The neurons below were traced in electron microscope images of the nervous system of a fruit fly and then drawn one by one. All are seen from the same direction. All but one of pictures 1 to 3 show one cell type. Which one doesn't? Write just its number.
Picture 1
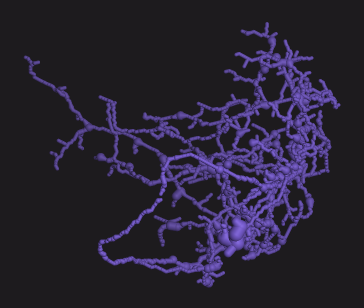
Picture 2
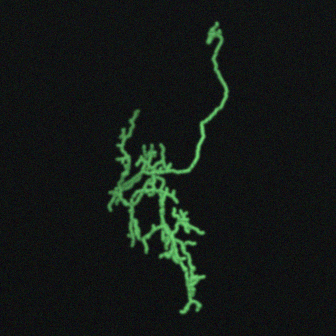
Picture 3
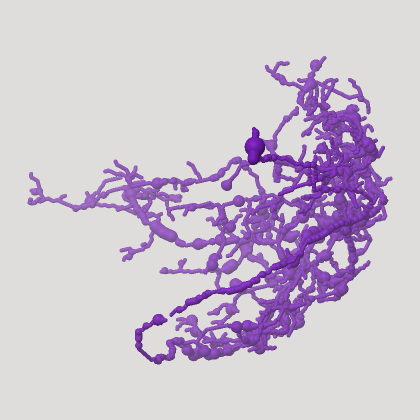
2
